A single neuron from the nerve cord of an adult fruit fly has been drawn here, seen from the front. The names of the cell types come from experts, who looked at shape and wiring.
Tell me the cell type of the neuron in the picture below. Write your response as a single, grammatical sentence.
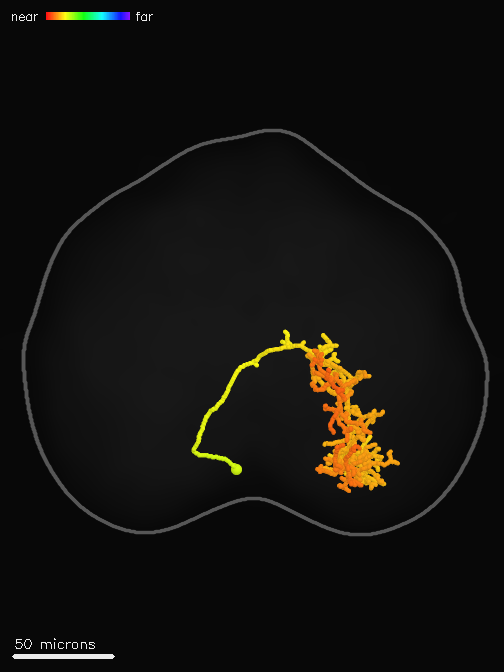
The neuron is categorized under cell type IN12B074.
